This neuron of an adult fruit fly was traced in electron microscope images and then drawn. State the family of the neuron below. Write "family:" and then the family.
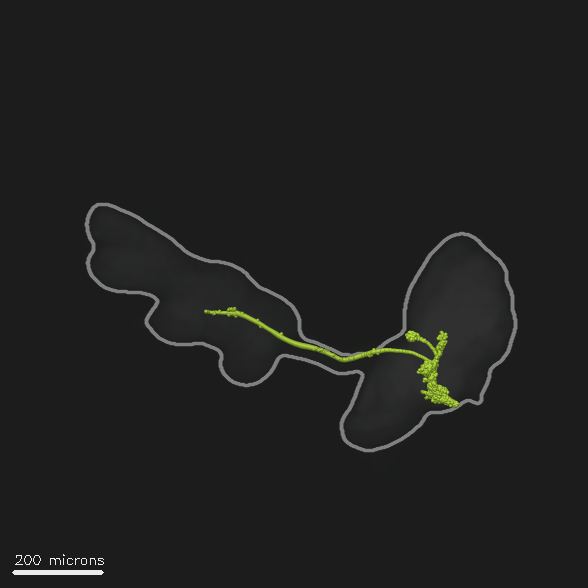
family: DNp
